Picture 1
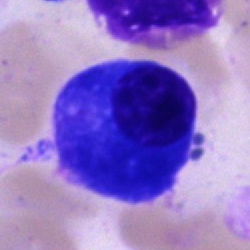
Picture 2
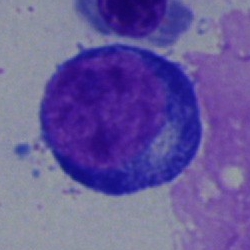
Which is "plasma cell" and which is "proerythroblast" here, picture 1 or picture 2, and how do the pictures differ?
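Picture 1 shows the plasma cell; picture 2 shows the proerythroblast.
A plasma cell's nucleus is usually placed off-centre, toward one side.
In picture 1 the nucleus lies off-centre toward the upper right, and the abundant cytoplasm takes up more of the cell than the nucleus does; in picture 2 the nucleus fills most of the cell.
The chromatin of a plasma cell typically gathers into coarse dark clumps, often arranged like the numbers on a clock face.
The chromatin in picture 1 is dark and dense, whereas in picture 2 it is purple and finely mottled rather than coarsely clumped. Picture 2 also has a pale zone in the cytoplasm against the right side of the nucleus.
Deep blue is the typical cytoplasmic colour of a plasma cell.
Both cells, however, have deep blue cytoplasm, a round smooth outline and no visible granules.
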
